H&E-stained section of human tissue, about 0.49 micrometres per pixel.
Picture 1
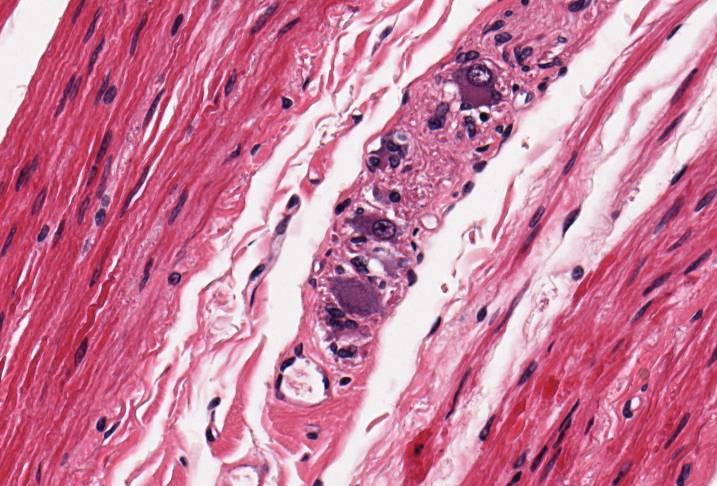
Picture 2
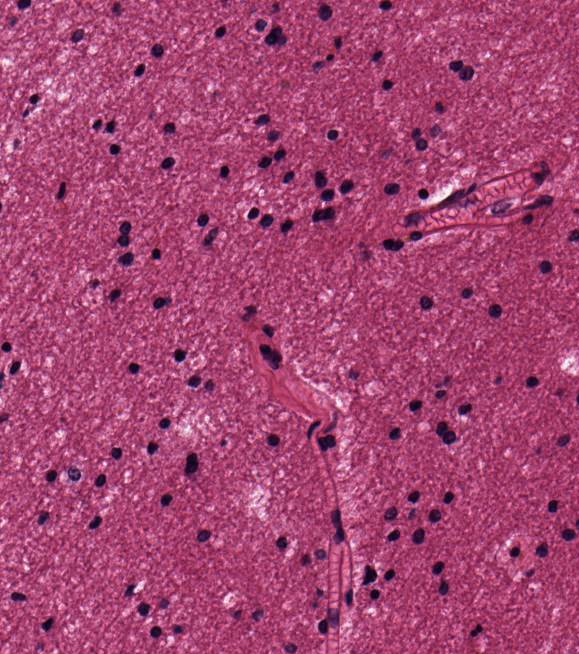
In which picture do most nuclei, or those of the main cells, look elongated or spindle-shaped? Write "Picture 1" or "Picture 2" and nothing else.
Picture 1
